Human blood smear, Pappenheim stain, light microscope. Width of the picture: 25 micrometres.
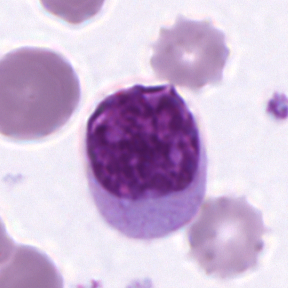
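Plasma cell: the central cell of a stained human peripheral blood smear. The cell is oval, its long axis running from top to bottom, and its surface is smooth, without projections or blebs. A small notch marks the top edge of the nucleus. The chromatin is coarsely clumped, with paler gaps between the dark masses.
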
